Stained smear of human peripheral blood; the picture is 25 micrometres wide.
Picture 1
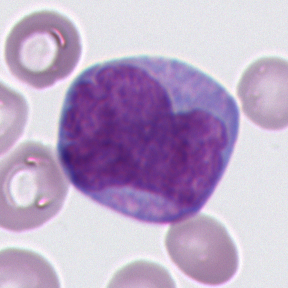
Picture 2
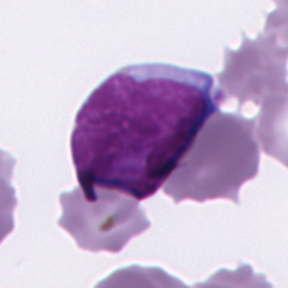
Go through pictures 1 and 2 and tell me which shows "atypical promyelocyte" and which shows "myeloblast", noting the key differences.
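The atypical promyelocyte appears in picture 1, the myeloblast in picture 2. The atypical promyelocyte has a smooth outline with no surface projections, whereas the myeloblast is angular, with several straight, flattened sides and a small tail-like projection from its lower left corner. In picture 1 the nucleus has a deep notch cut into its upper right side and fills most of the cell; in picture 2 it is a single unlobed mass filling nearly the whole cell. The cytoplasmic rim in picture 1 is thinnest along the left side and shows no clear vacuoles, while picture 2 leaves only a narrow rim of pale blue cytoplasm with no visible granules.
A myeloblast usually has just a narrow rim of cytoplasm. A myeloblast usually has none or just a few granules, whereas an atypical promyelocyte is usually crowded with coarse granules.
In picture 1, red cells touch the cell on its left and lower right.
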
